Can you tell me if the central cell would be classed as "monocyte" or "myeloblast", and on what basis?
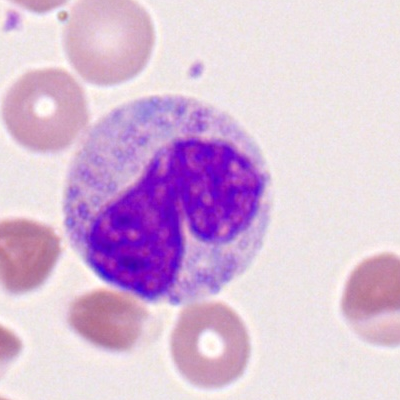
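Monocyte. Nucleus folded around a deep cleft that opens toward the bottom of the cell. Chromatin deep purple and patchy, with scattered paler spots. Cytoplasm plentiful, pale lilac-grey, with fine purple granules scattered through it.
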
